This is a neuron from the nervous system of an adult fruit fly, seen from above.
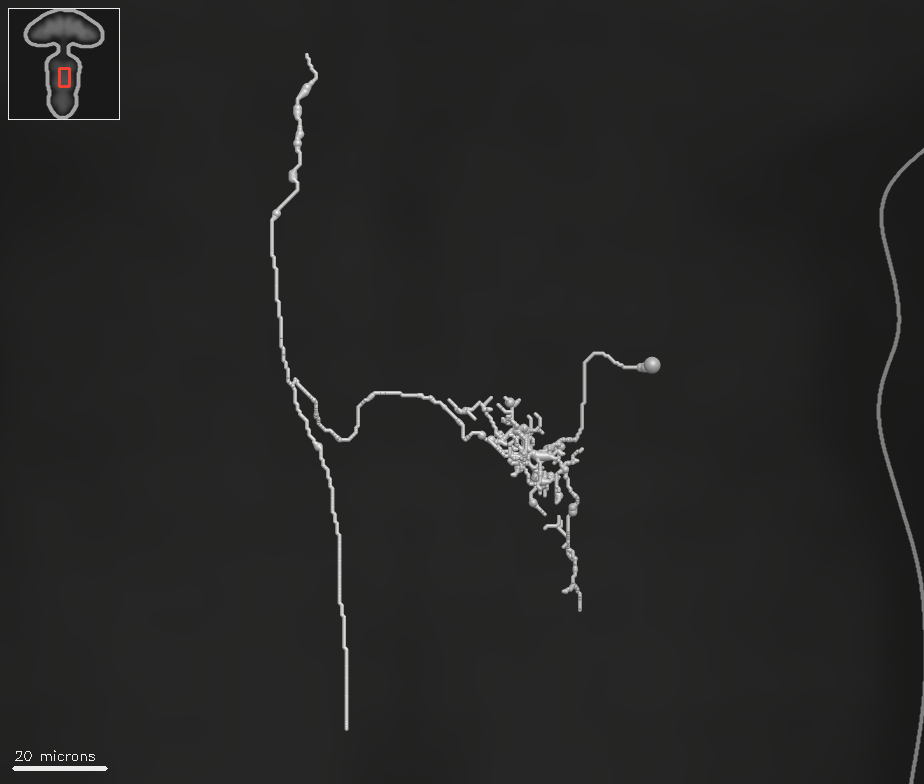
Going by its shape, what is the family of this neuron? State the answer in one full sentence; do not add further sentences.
This neuron is grouped into family hemilineage 10B.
